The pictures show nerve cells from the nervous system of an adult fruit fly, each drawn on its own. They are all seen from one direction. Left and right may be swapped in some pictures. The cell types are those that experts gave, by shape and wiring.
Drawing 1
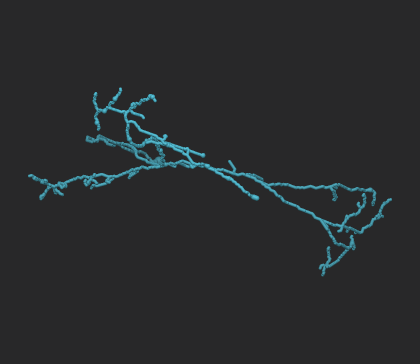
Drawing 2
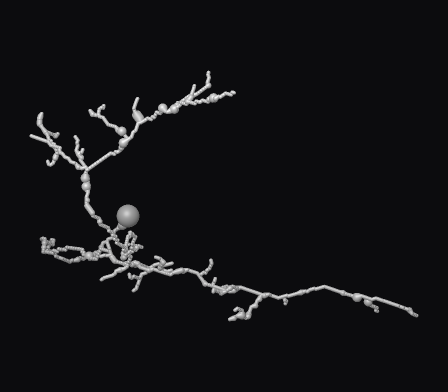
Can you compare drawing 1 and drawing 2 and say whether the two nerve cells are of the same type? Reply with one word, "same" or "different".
different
